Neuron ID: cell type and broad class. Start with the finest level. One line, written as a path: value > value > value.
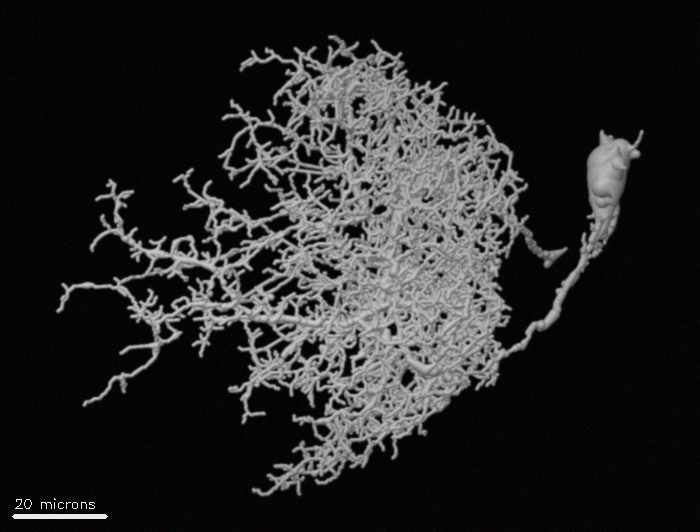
Ti extensor MN > motor neuron of the nerve cord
